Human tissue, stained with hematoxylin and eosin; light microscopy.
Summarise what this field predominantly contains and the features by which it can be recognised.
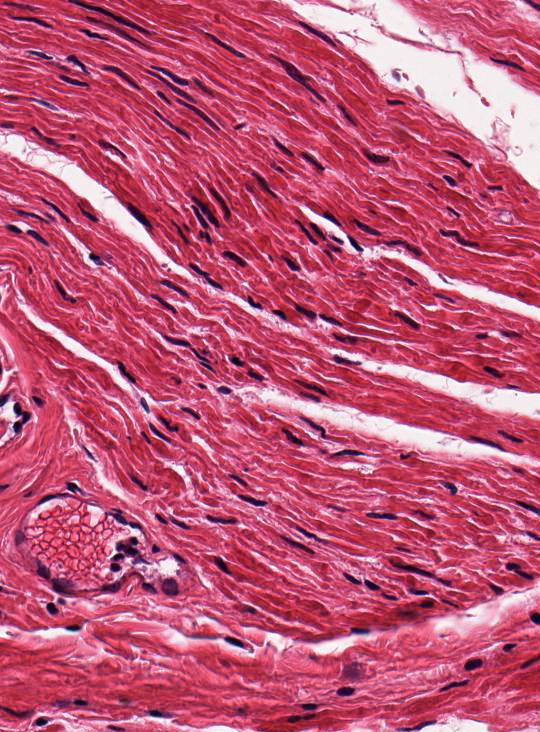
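What you're looking at is fibromuscular stroma. Notice how nearly the whole field is long, tightly packed spindle-shaped muscle cells gathered into bundles, with dark, elongated, cigar-shaped nuclei running along them.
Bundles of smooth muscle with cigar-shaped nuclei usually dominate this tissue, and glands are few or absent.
You'll find no epithelium or glands anywhere here. Their pink cytoplasm shows no cross-striations.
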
